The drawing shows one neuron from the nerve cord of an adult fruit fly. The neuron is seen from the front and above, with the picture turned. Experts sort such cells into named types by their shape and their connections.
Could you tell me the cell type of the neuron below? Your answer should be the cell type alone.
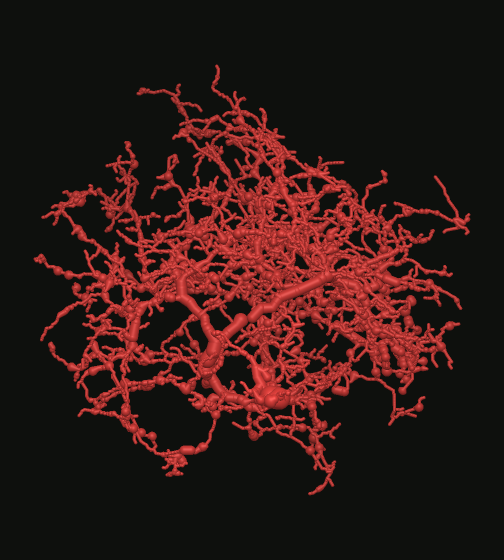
IN17A022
